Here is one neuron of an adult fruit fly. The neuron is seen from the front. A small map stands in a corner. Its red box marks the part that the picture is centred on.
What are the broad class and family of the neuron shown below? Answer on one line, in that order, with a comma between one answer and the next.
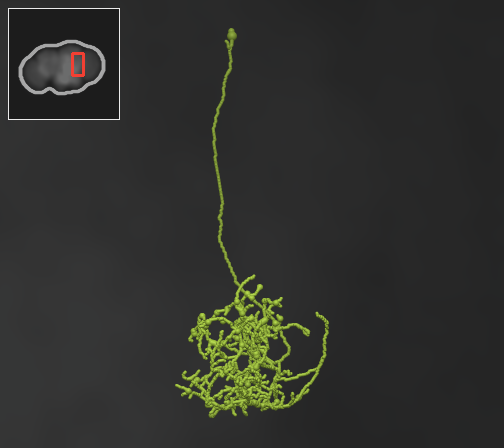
central-brain intrinsic neuron, hemilineage VLPp1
